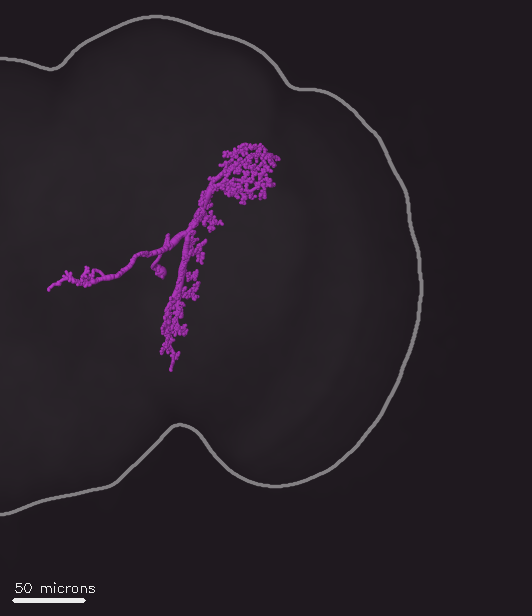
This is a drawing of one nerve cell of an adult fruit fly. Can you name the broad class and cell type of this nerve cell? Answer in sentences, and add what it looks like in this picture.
This is a visual projection neuron. Its cell type is VS. From left to right in the picture it spans about 170 microns. As drawn here it is about as wide as it is tall.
